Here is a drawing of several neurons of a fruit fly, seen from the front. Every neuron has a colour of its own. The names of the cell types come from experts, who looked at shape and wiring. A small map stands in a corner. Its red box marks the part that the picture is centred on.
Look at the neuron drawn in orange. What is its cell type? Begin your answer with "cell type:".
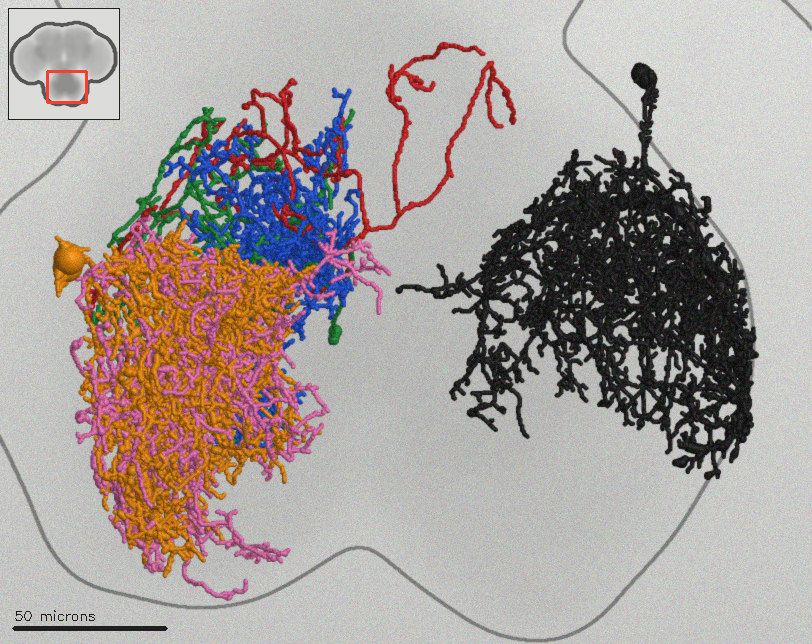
cell type: IN19A005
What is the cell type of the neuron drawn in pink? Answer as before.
cell type: IN21A010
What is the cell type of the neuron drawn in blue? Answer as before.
cell type: IN21A011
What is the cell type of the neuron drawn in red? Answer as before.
cell type: IN04B048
